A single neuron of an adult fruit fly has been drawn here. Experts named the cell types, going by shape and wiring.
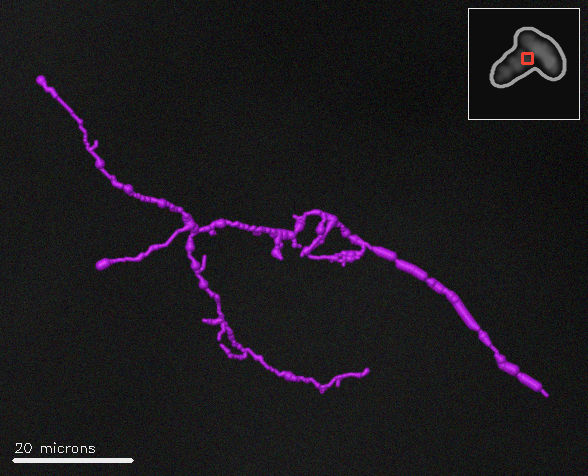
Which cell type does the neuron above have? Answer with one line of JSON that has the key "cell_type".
{"cell_type": "LgLG7"}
